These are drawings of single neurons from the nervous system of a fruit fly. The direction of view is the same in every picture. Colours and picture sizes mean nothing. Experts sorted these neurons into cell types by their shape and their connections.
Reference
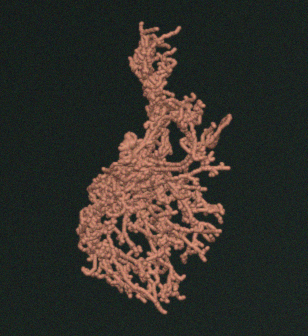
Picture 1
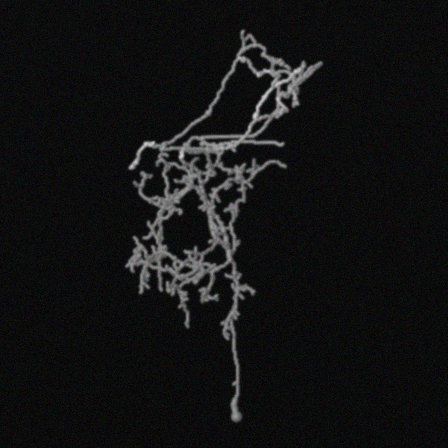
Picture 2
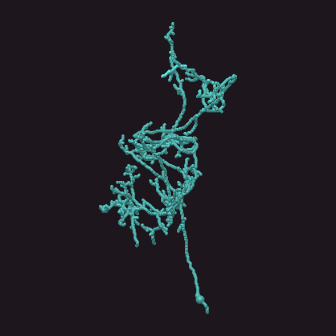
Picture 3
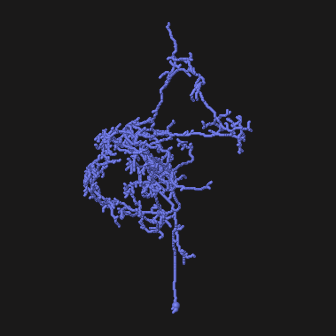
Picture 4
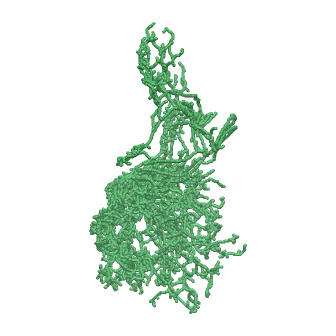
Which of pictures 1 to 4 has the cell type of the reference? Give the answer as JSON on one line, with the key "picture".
{"picture": 4}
